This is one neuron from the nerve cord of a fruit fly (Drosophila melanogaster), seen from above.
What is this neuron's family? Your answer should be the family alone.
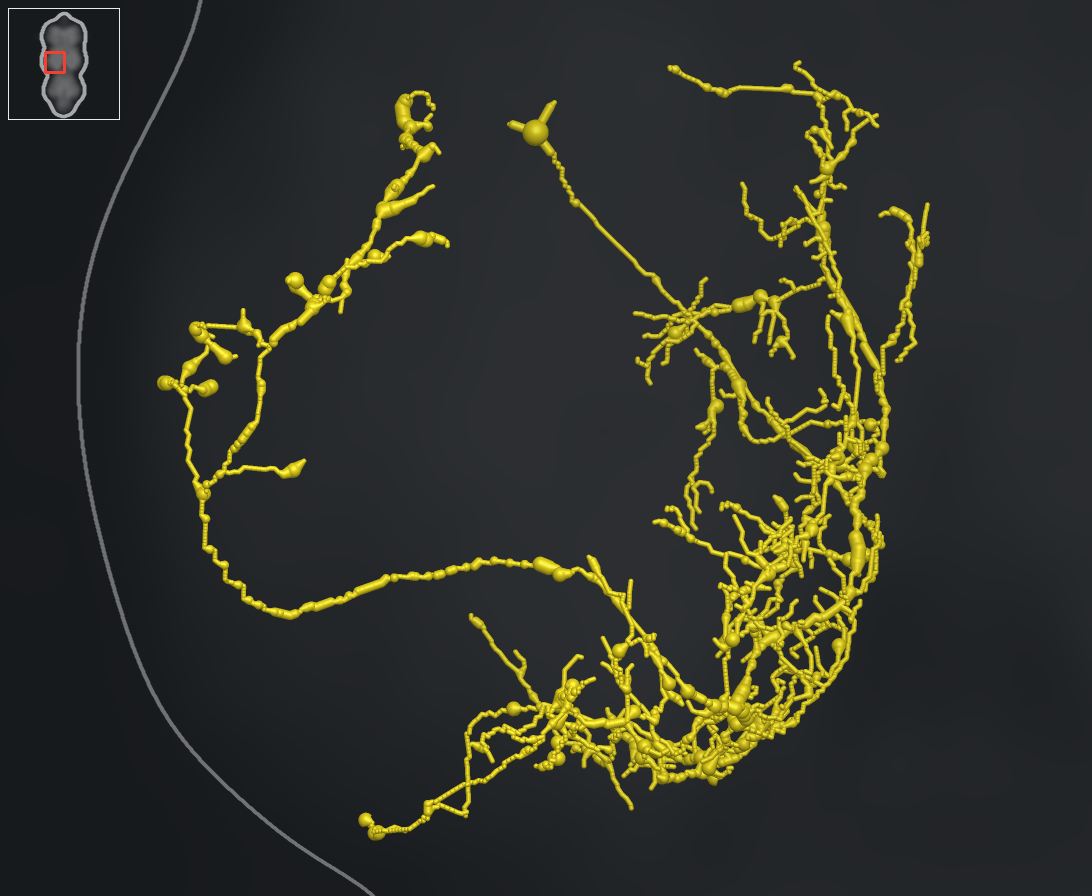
hemilineage 03A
